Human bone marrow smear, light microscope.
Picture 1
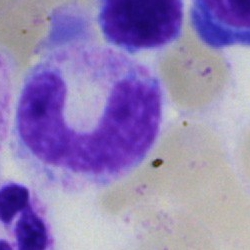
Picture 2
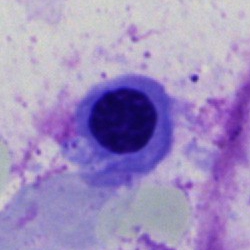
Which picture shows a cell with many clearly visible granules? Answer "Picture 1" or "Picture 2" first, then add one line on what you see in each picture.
Picture 1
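What picture 1 shows: Fine pinkish-violet granules are scattered through the cytoplasm.
What picture 2 shows: The cytoplasm shows no granules.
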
